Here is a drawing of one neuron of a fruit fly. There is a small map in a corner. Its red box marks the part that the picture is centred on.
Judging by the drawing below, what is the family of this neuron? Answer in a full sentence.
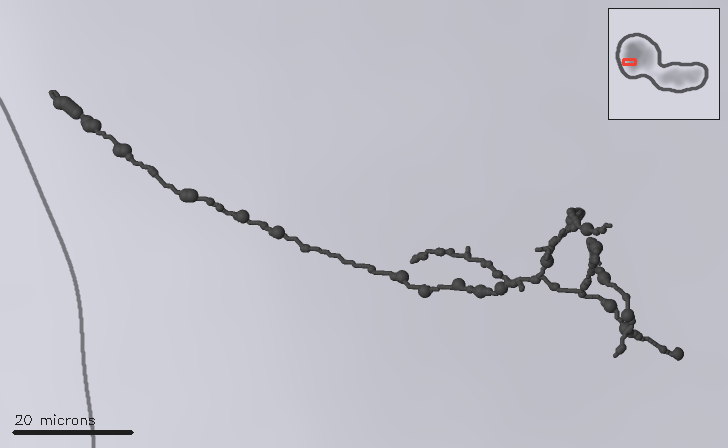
The family is class mechanosensory.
